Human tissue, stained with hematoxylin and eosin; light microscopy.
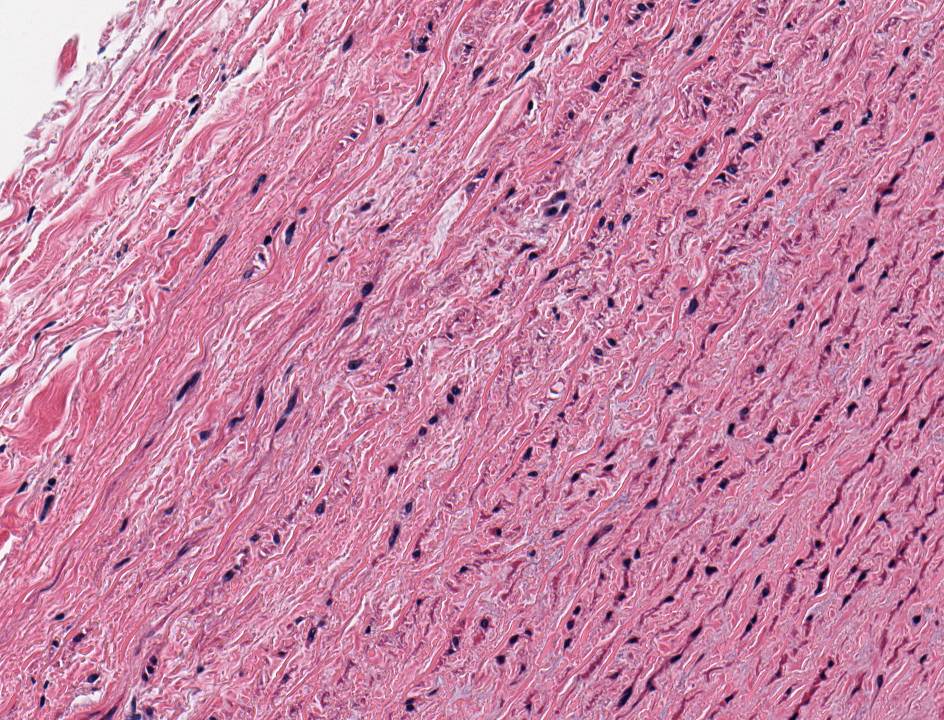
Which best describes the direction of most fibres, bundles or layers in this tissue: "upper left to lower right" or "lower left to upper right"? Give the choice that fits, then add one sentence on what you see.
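Lower left to upper right. The whole field is fibrous tissue whose fibres run diagonally from lower left to upper right.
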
